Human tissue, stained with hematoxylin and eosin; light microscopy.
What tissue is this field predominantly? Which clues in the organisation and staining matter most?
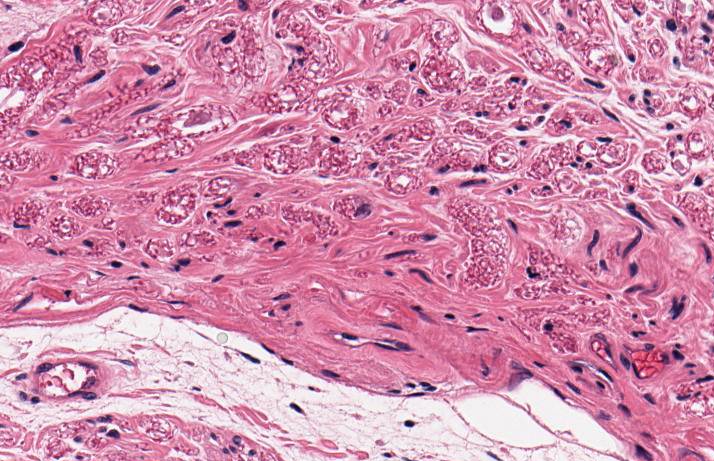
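That's nerve fascicle, mostly: many small rounded bundles, cut across, crowd the upper two-thirds. Inside each is a fine bubbly pattern of tiny pale rings with pink centres.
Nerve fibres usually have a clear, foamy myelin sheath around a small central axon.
Below, a dense pink collagenous band crosses the lower middle, and loose wispy tissue sits lower left.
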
